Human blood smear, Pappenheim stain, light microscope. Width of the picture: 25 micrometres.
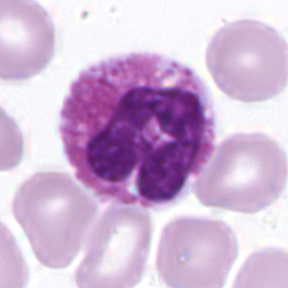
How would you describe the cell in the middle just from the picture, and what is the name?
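Measured across, the cell comes to about 14 micrometres. Its nucleus has two lobes, with a pale gap between them at the bottom. The chromatin is dark purple and coarsely clumped. Pink-red granules pack the cytoplasm, each one coarse and round, and fairly even in size. This is an eosinophil.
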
